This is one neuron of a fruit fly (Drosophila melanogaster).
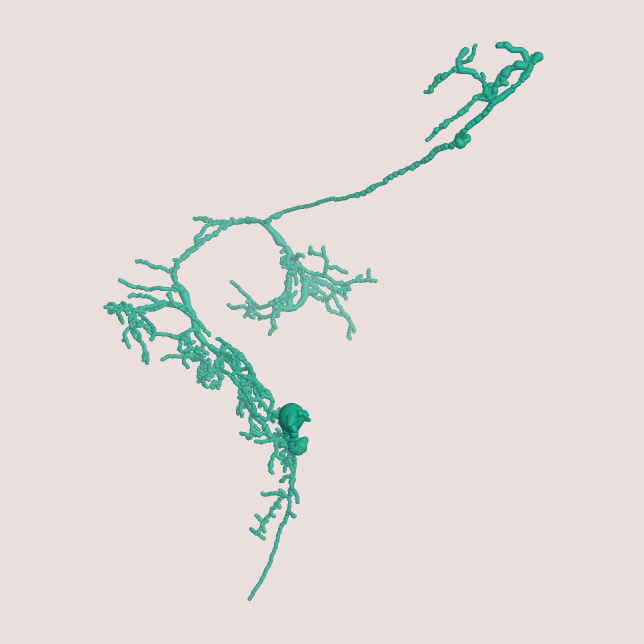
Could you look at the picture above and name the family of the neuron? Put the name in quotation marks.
"MNxm"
